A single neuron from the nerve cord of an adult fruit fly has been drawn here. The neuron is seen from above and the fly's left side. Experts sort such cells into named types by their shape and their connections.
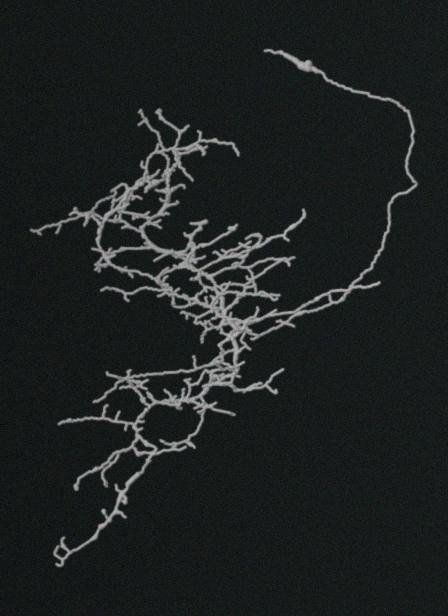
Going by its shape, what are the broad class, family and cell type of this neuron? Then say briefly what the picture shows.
It is a nerve-cord intrinsic neuron. Its family is hemilineage 11A. The cell type is IN11A028. In this view it is taller than it is wide.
